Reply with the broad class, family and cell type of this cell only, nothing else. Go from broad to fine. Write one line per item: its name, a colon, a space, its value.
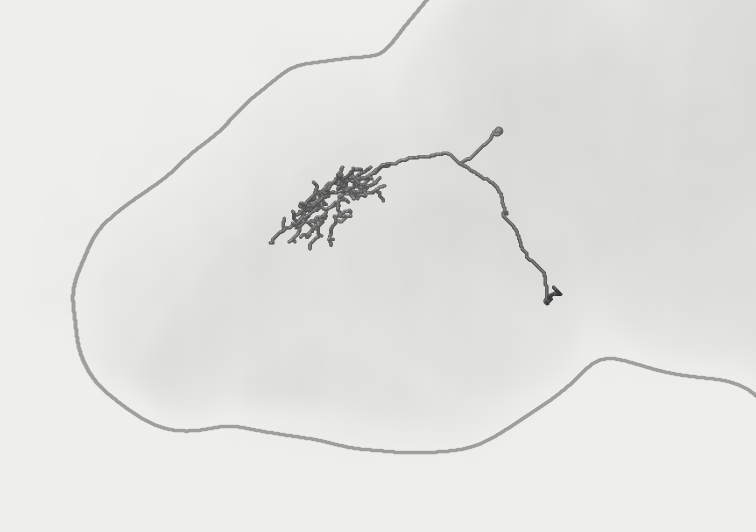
broad class: visual projection neuron
family: MeVP
cell type: MeVP3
